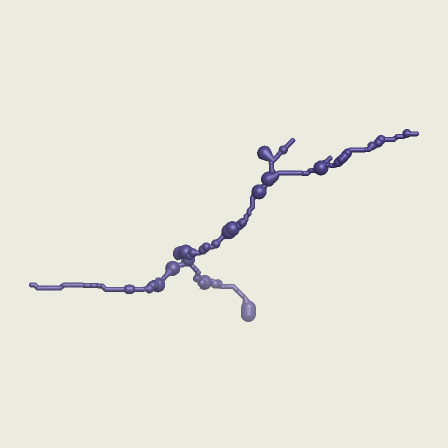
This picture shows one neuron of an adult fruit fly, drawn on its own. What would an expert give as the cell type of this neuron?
SNta38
